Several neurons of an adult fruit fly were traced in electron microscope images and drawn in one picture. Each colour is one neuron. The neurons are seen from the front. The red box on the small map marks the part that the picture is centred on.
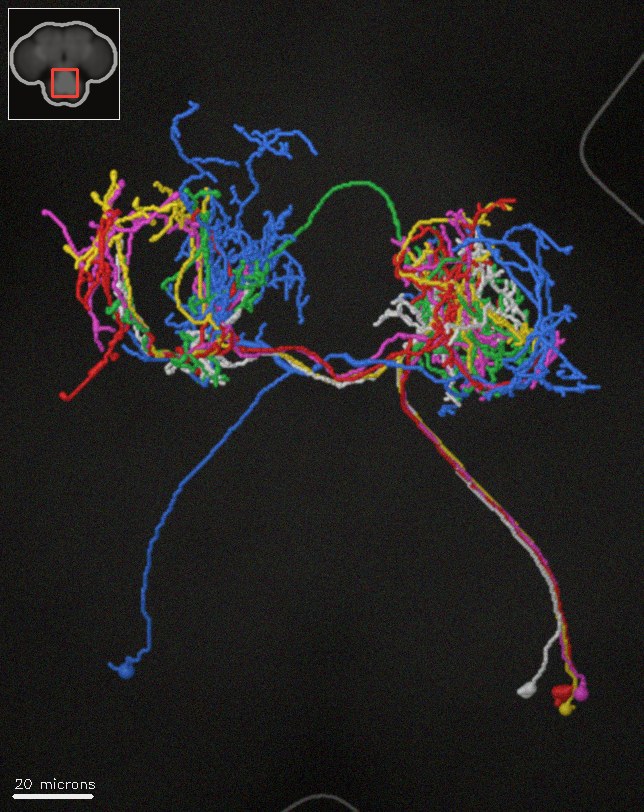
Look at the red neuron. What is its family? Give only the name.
hemilineage 07B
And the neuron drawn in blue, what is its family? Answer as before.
hemilineage 07B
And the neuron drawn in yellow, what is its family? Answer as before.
hemilineage 07B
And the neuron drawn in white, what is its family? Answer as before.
hemilineage 07B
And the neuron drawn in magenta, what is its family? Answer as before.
hemilineage 07B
